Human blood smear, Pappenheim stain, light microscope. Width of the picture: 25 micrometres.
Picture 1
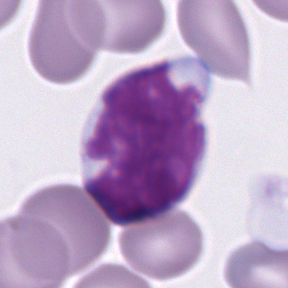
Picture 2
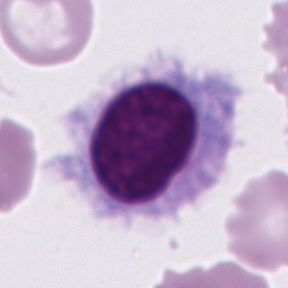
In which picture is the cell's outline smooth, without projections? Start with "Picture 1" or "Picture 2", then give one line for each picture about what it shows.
Picture 1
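What picture 1 shows: The cell is oval with a smooth outline, its long axis running from upper right to lower left.
What picture 2 shows: The cell border is ragged with many fine, hair-like projections.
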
